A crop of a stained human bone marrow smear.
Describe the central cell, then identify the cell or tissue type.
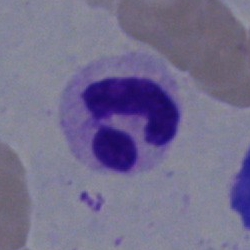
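Round and smooth, the outline of this cell encloses a nucleus divided into two separate lobes. The larger lobe curves like a horseshoe across the top and down the right side. No coarse dark granules are present in the cytoplasm. The cell is a segmented neutrophil.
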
